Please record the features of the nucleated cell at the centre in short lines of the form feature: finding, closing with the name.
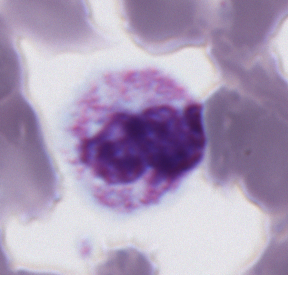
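Nucleus: irregular, lumpy mass stretched side to side across the middle of the cell
Nuclear extent: reaches the right edge of the cell
Granules: many, small and pink-red, filling the cytoplasm
Background cytoplasm: pale, almost colourless between the granules
Identification: segmented neutrophil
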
